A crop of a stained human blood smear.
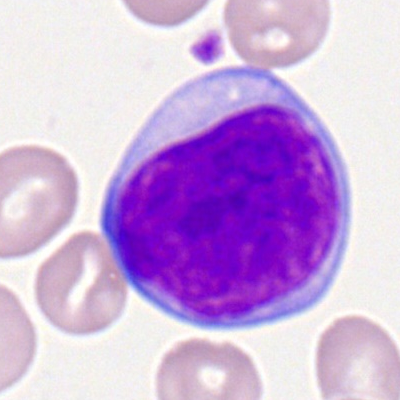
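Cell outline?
Smooth and rounded, nothing projecting from the surface.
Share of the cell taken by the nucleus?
Most of it; a moderate rim of cytoplasm remains, widest toward the upper left, above the nucleus.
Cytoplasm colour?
Pale blue, deepening to a darker blue at the cell edge.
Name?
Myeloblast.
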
